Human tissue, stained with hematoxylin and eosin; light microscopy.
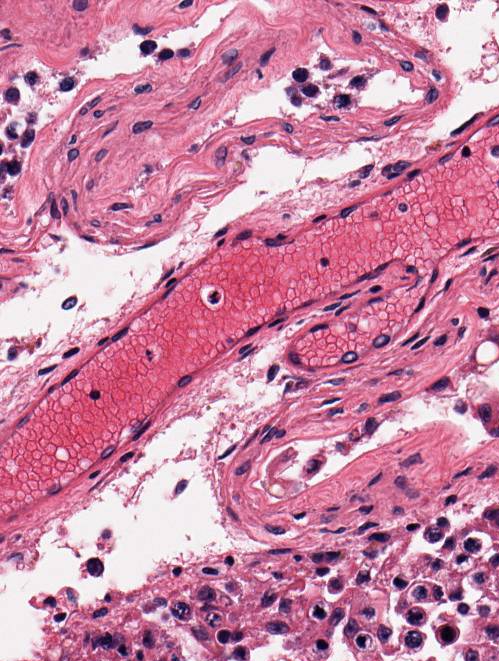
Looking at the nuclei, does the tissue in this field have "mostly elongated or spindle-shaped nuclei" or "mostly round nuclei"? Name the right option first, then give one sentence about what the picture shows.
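Mostly elongated or spindle-shaped nuclei. Above and below the vessel lie bands of pale pink wavy collagen fibres with scattered spindle-shaped nuclei.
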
